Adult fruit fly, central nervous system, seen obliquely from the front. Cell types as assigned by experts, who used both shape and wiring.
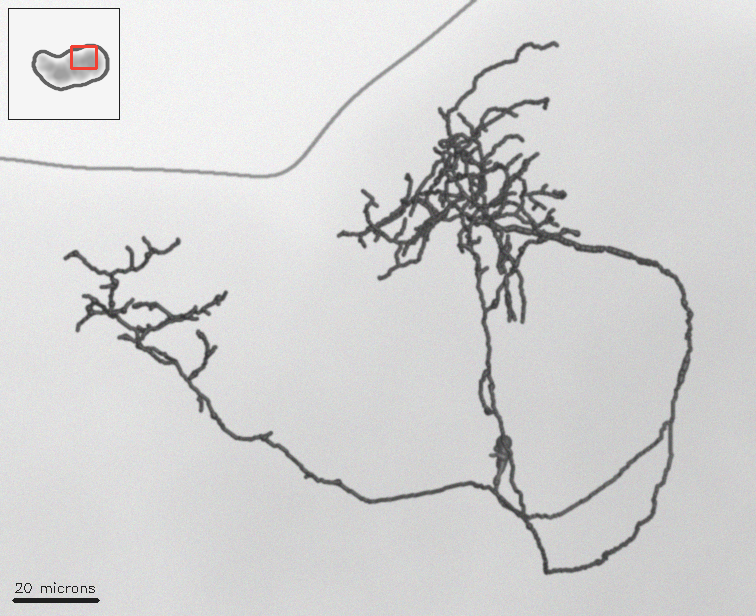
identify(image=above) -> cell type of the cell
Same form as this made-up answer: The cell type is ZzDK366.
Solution: The cell type is CB3614.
